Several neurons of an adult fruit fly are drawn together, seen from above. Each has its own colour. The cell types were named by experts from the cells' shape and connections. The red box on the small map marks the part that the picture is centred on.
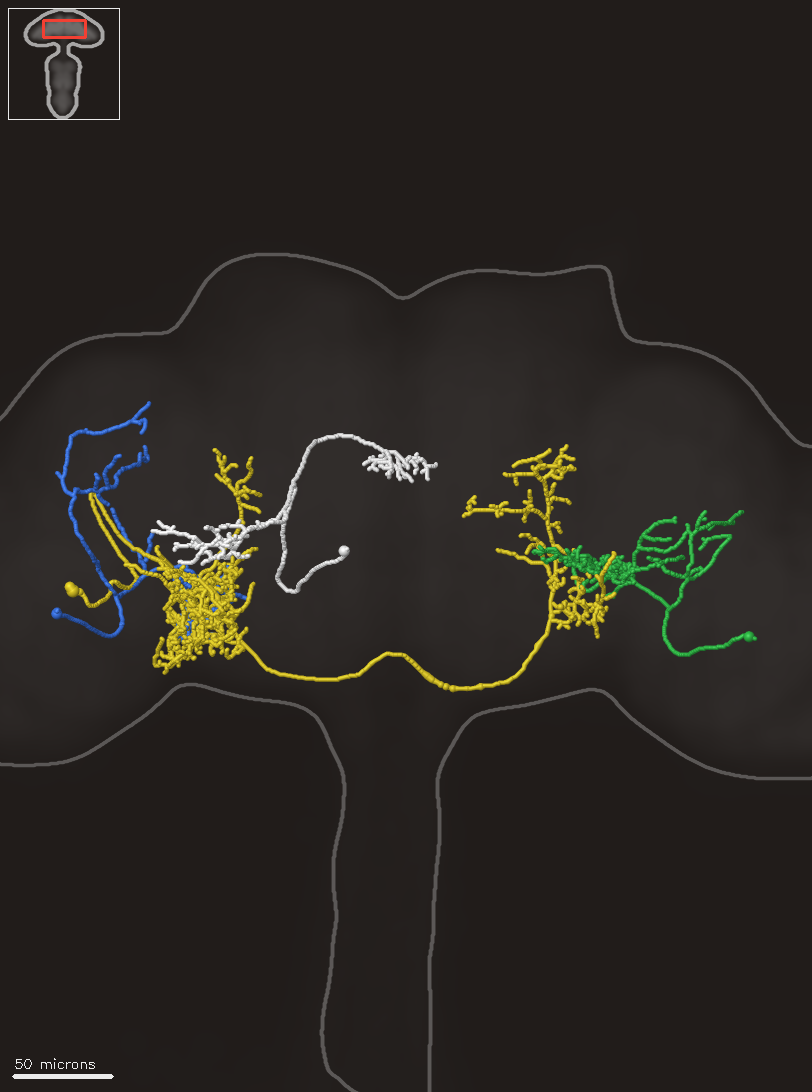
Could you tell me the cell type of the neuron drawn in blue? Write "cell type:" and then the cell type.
cell type: PLP158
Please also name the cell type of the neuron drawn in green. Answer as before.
cell type: PVLP113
